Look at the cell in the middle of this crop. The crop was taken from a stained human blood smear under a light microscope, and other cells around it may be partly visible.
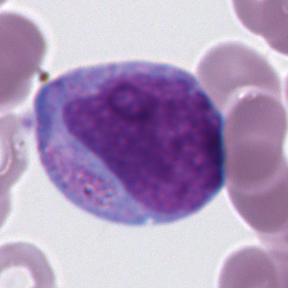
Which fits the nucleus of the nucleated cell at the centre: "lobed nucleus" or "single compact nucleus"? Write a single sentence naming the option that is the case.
The nucleus of this cell is one compact round, oval or kidney-shaped mass.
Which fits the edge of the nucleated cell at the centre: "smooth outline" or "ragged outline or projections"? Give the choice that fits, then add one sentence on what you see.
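Smooth outline. The cell outline is smooth and rounded, with no surface projections.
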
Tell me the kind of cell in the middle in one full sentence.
The cell that lies at the centre of the crop is an atypical promyelocyte.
